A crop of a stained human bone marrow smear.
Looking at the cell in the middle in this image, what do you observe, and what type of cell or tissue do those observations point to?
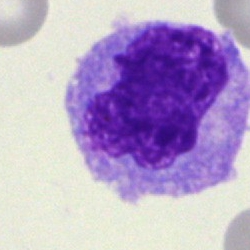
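The nucleus is irregular, its margins folded and indented. Its dark purple chromatin is clumped, with paler patches between the clumps. Pale lavender-blue cytoplasm forms a wider rim below and to the right of the nucleus. Answer: monocyte.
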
